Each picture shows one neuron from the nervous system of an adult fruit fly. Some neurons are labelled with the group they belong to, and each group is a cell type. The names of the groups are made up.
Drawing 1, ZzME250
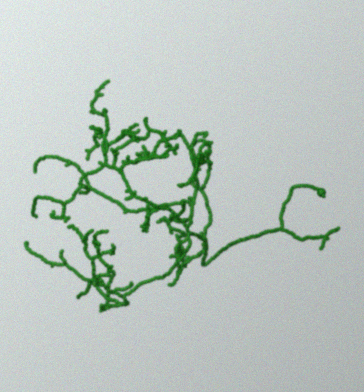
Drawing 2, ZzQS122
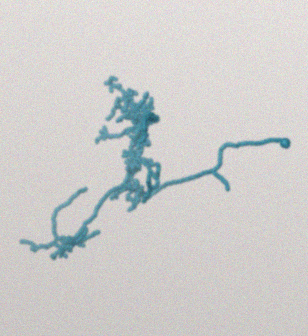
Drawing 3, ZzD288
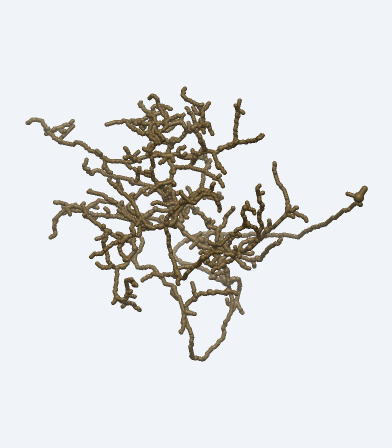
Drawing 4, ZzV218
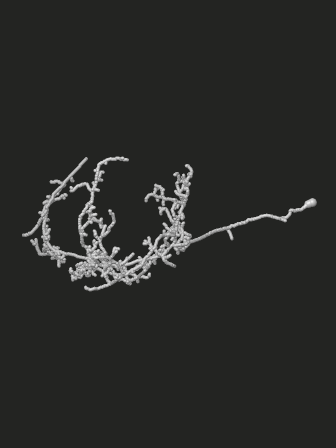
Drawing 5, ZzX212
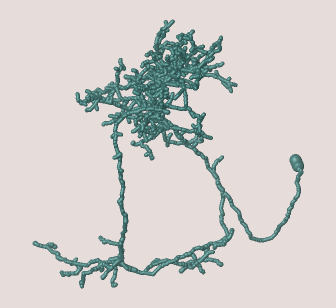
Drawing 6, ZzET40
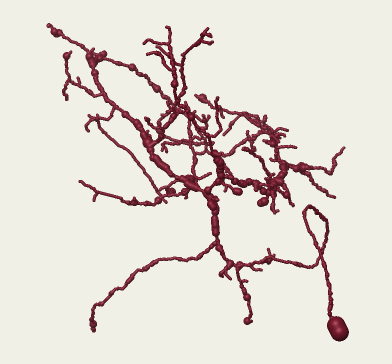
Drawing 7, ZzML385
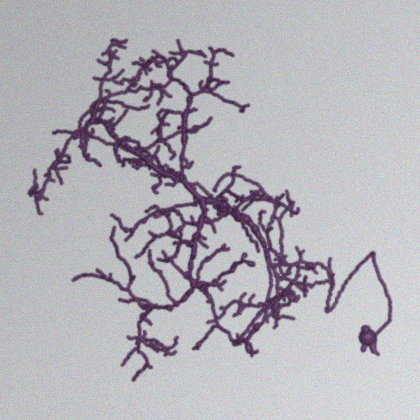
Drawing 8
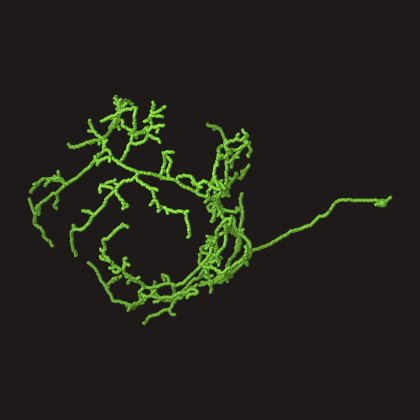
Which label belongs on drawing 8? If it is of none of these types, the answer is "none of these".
ZzME250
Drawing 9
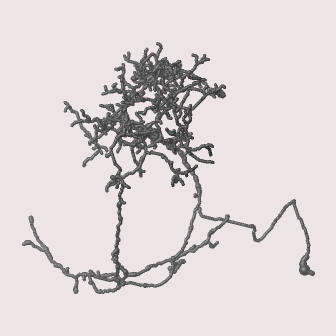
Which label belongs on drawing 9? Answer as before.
ZzX212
